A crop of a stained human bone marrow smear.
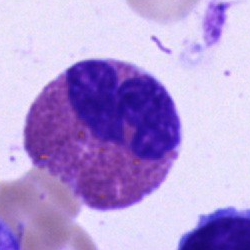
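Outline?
Round, smooth.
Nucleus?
In the upper half of the cell; no nucleoli visible.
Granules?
A few scattered orange-red ones among the purple ones.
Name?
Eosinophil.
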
